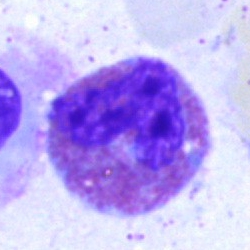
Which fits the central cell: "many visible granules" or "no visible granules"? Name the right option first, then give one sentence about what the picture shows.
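Many visible granules. The cytoplasm is densely filled with small pinkish granules.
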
